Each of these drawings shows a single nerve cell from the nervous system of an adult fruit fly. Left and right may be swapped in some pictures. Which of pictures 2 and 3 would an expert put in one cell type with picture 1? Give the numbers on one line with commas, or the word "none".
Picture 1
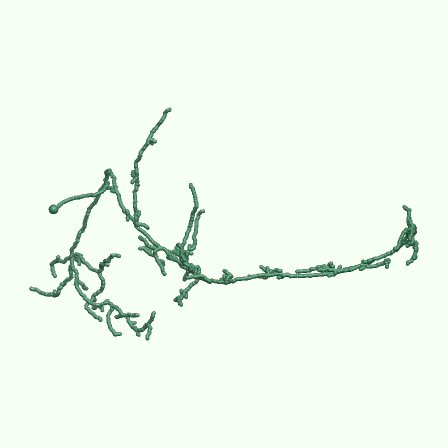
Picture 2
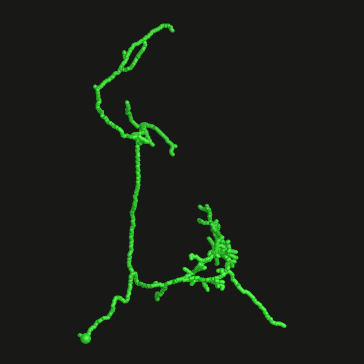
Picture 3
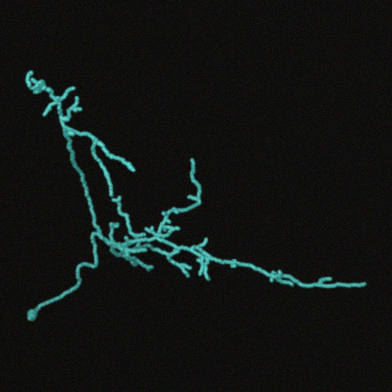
3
